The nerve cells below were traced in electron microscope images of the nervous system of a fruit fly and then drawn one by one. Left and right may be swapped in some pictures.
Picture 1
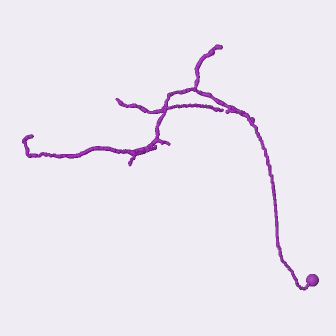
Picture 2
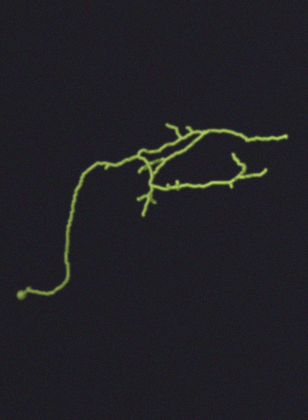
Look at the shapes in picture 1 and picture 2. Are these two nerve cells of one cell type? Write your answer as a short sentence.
They are of different cell types.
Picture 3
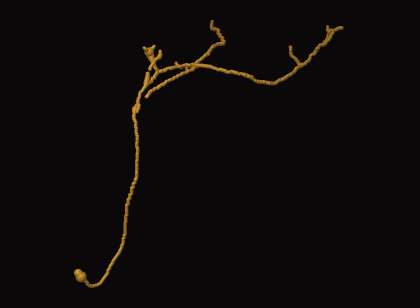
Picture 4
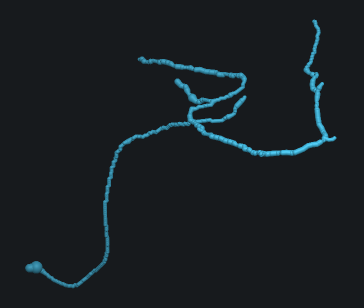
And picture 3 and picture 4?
They are of different cell types.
